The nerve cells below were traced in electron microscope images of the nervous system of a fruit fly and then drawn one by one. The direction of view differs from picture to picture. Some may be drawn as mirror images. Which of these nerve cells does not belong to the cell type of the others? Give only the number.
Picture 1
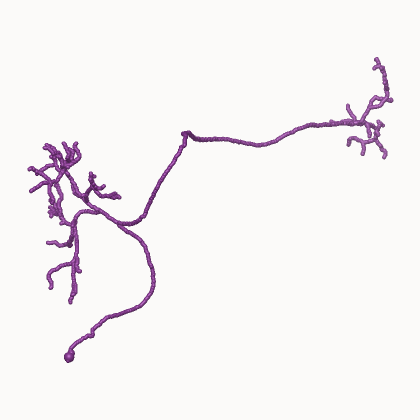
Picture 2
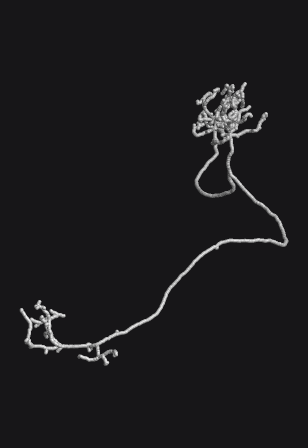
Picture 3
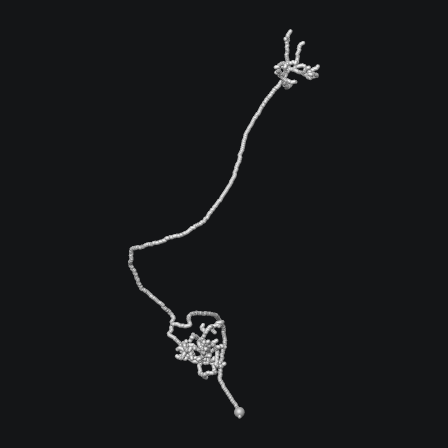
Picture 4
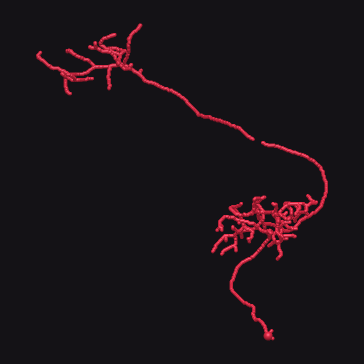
3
